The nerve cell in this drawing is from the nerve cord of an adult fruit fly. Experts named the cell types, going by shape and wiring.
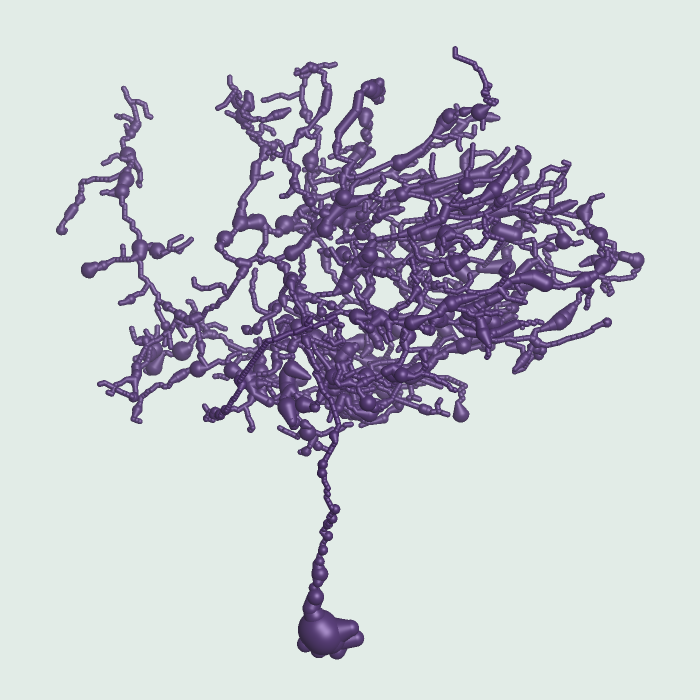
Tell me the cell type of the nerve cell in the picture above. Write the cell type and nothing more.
INXXX345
